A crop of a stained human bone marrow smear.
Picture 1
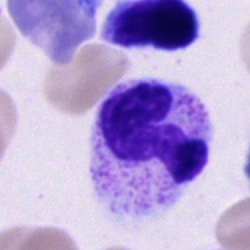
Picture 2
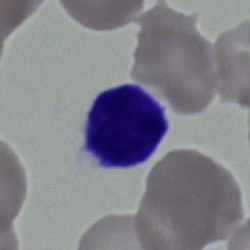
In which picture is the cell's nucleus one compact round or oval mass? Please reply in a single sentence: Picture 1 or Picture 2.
There is a cell with one compact round or oval nucleus in picture 2.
